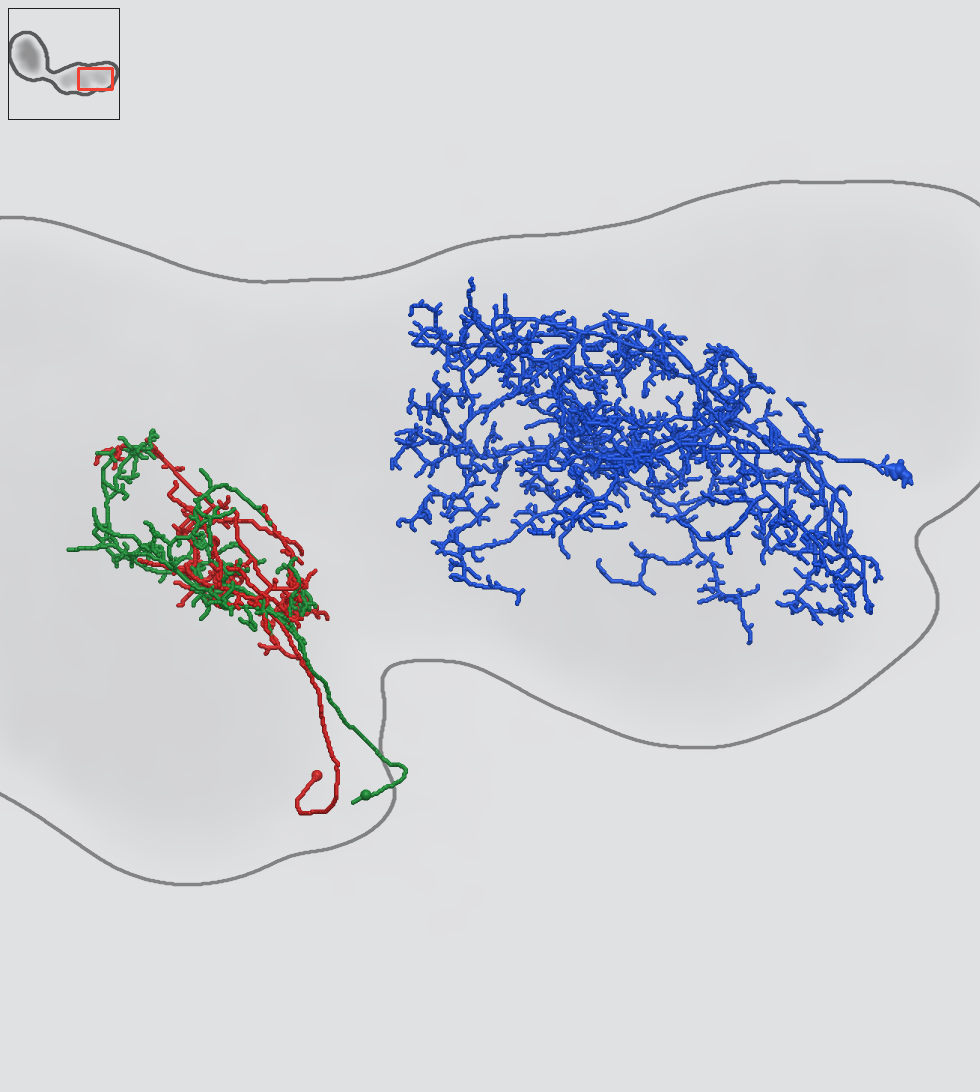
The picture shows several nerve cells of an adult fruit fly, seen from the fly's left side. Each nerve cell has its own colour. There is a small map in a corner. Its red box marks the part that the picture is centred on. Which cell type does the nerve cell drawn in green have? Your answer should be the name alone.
IN21A076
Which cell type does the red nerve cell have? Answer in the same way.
IN21A085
